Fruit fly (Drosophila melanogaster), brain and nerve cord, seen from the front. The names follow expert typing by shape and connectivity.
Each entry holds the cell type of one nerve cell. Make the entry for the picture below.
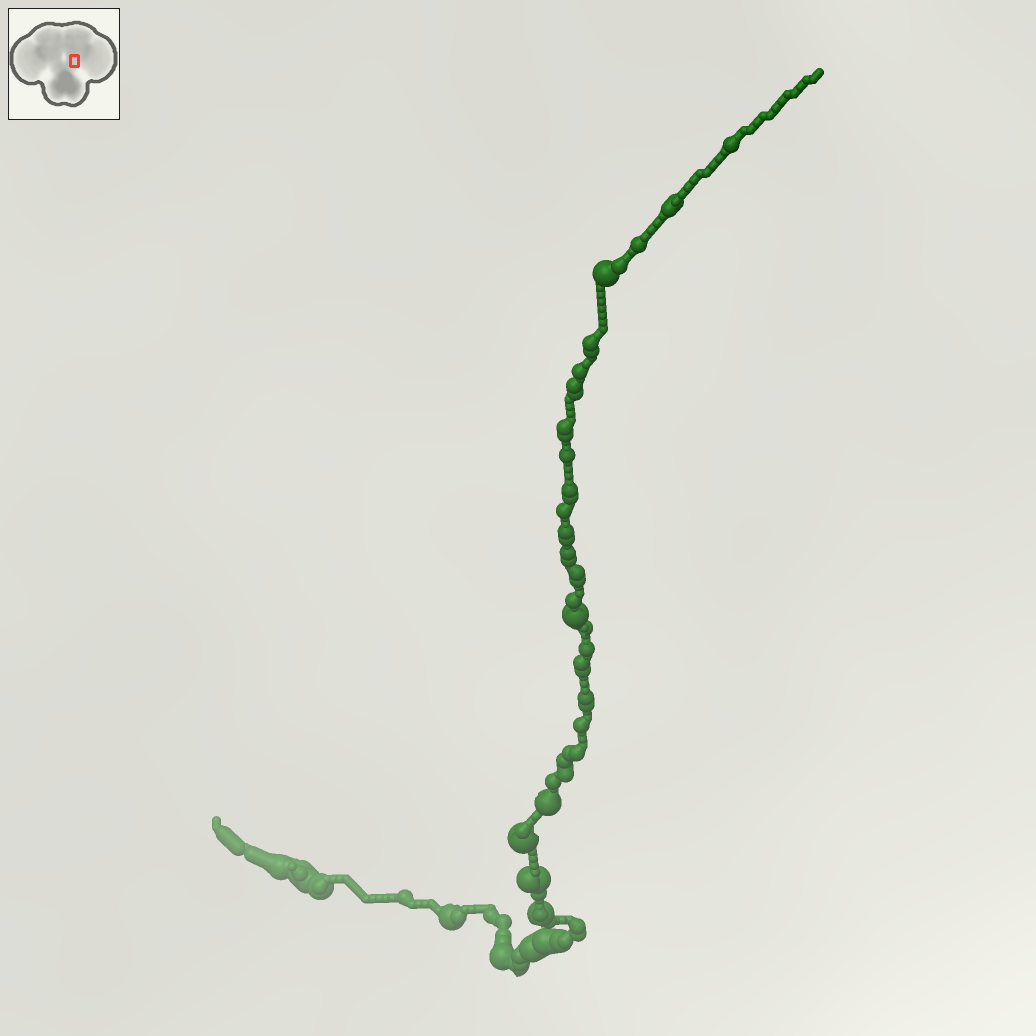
JO-CM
